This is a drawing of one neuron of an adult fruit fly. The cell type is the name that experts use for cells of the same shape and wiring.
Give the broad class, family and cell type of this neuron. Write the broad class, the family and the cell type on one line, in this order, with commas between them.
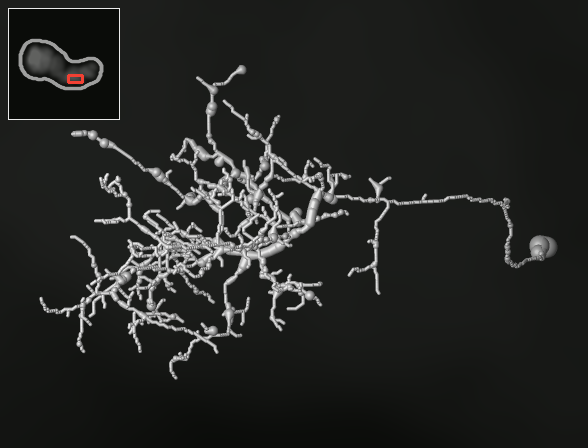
nerve-cord intrinsic neuron, hemilineage 20A.22A, IN20A.22A065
